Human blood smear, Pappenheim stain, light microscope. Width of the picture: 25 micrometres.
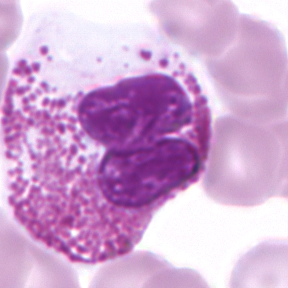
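Eosinophil at the middle of the field. See how its two nuclear lobes are stacked one above the other, and how the nucleus as a whole sits toward the right side of the cell. The chromatin is dark purple and coarsely clumped. Look, too, at the granules: coarse, round and fairly even in size.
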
